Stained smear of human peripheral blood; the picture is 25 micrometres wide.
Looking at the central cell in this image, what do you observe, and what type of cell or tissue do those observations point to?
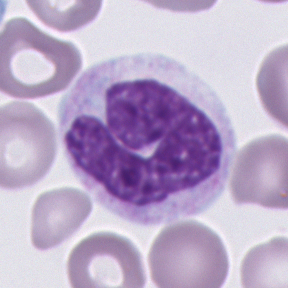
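The outline of this cell is roughly round and smooth. Its nucleus forms a single folded, horseshoe-like mass about 14 by 11 micrometres, with a small clear gap at the centre of the fold. The cytoplasm holds fine, dust-like lilac granules. The cell is a band neutrophil.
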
